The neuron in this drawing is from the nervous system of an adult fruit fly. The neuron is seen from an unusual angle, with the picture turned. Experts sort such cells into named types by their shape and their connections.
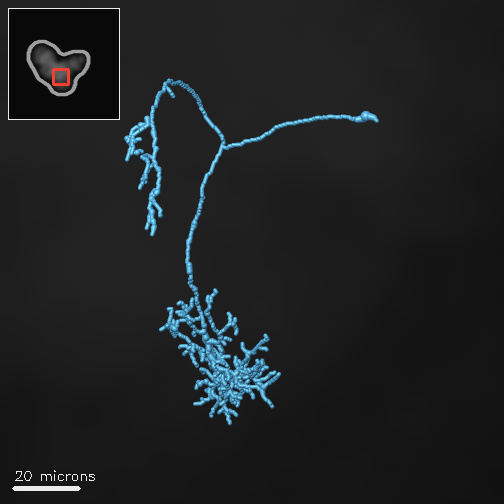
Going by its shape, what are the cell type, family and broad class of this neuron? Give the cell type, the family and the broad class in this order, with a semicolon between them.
LC21; hemilineage VPNp3; visual projection neuron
